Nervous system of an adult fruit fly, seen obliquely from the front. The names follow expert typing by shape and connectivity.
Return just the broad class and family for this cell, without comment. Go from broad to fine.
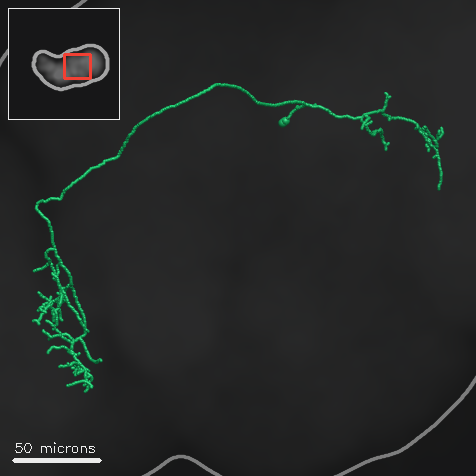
visual centrifugal neuron; hemilineage DM6_posterior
